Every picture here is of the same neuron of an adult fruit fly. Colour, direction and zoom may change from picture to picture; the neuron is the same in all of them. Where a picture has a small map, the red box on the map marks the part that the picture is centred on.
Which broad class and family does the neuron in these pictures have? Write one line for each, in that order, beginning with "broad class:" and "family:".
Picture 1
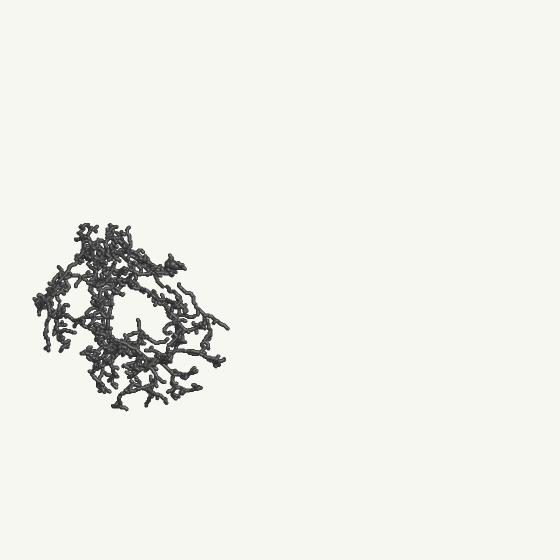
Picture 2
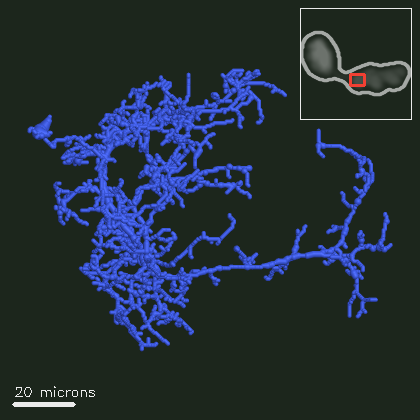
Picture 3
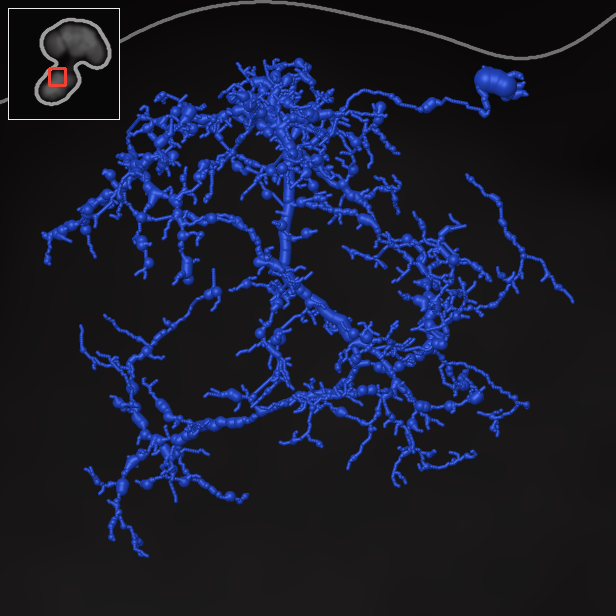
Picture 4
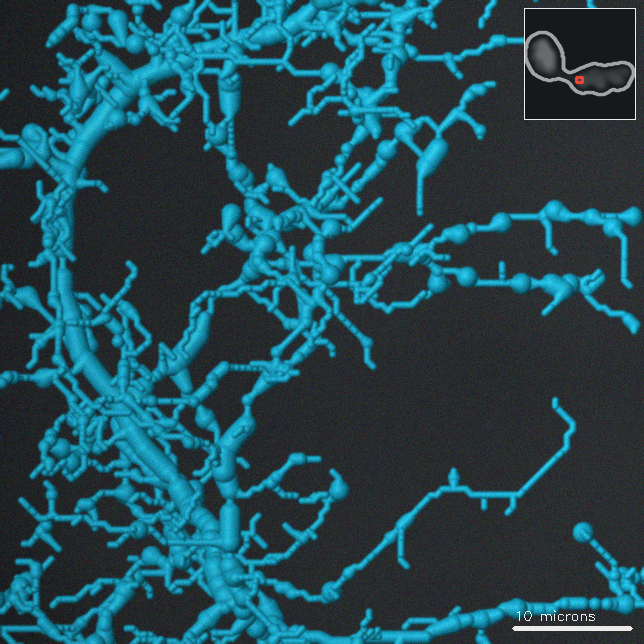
broad class: nerve-cord intrinsic neuron
family: hemilineage 17A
